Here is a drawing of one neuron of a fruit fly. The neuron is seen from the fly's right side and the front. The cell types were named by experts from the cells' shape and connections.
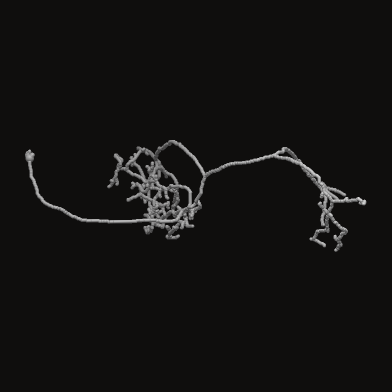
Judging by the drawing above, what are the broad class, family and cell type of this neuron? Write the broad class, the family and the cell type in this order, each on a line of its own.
nerve-cord intrinsic neuron
hemilineage 18B
IN18B047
